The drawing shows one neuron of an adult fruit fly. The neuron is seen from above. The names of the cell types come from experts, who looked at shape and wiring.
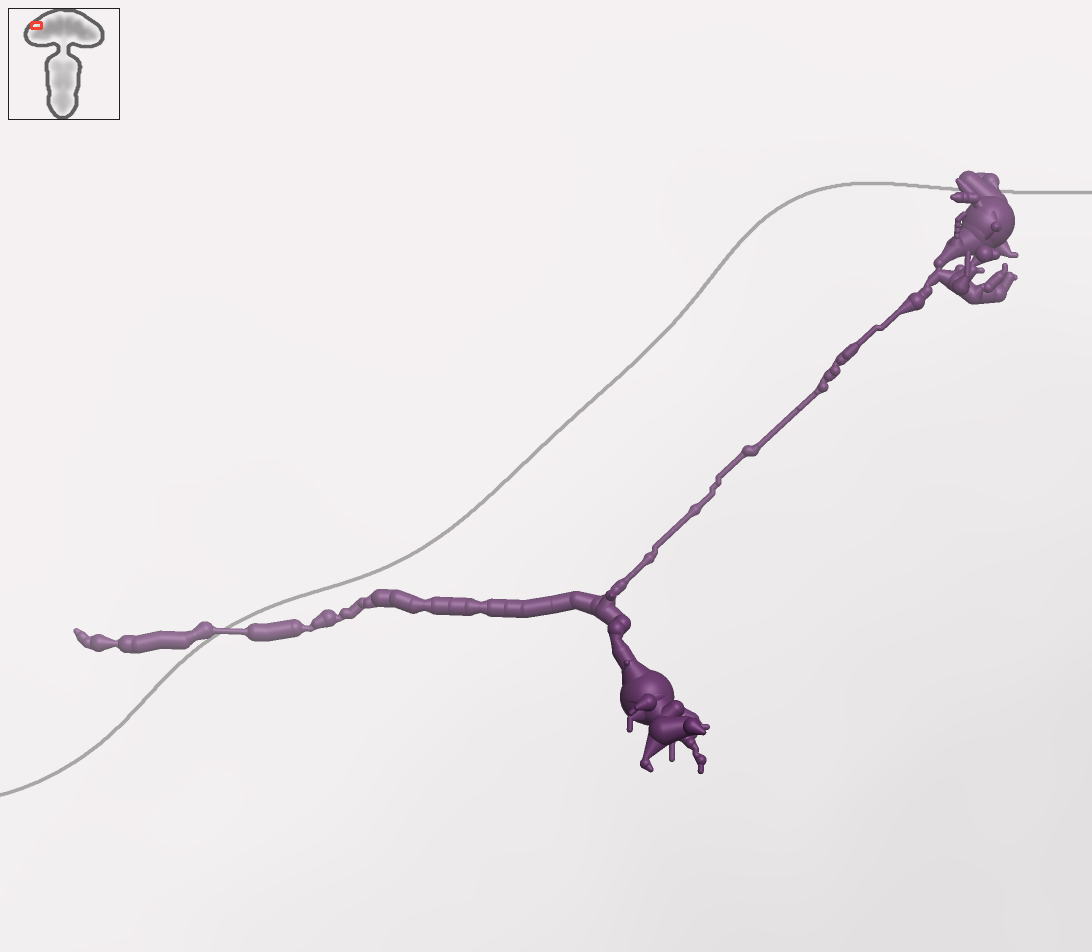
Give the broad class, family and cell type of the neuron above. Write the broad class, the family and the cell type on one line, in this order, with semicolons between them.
optic-lobe intrinsic neuron; T; T1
